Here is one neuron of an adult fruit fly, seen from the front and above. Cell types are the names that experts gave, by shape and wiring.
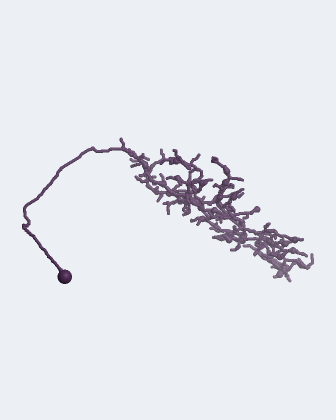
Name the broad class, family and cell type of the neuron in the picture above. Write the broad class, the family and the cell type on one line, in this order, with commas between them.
optic-lobe intrinsic neuron, Cm, Cm5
